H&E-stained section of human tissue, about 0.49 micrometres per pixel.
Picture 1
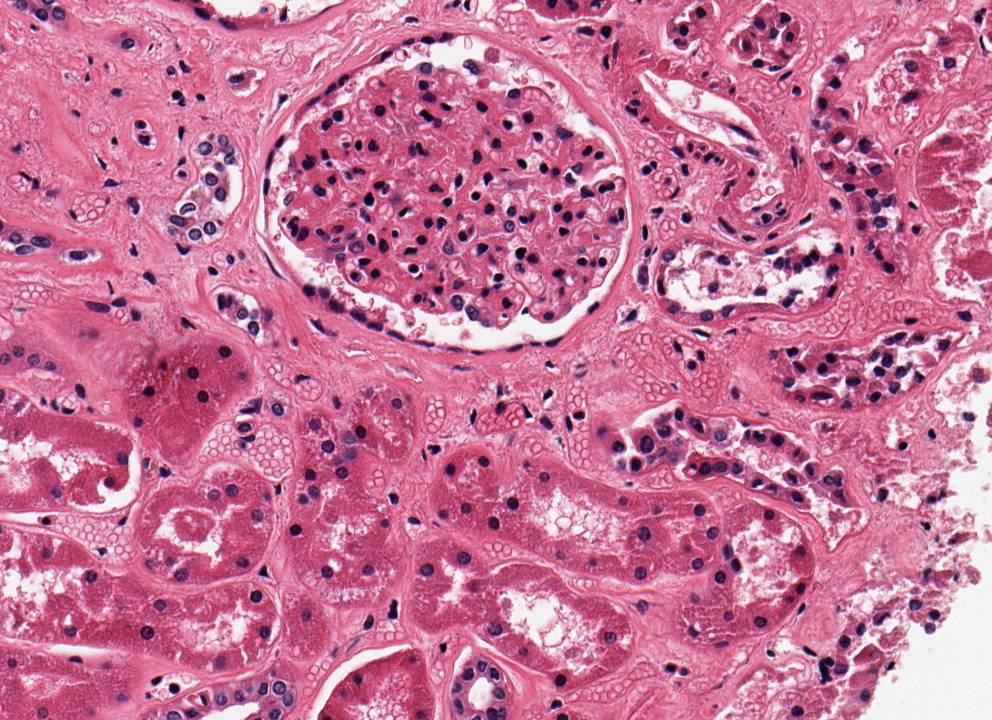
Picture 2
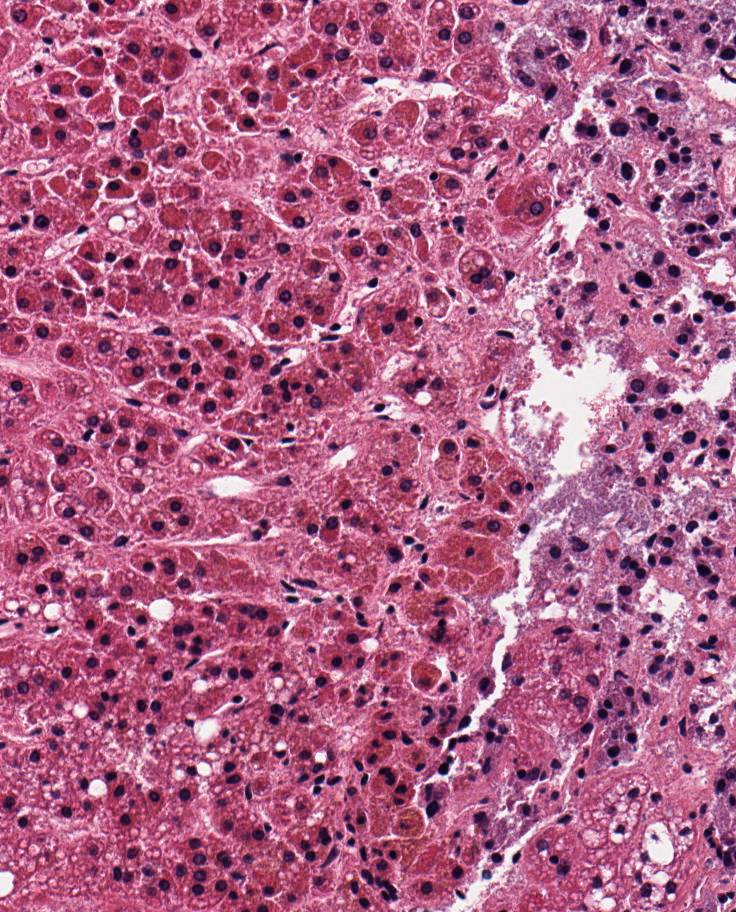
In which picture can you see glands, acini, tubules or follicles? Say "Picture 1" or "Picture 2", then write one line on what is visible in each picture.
Picture 1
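Picture 1: Cross-cut tubules fill most of the field around the glomerulus.
Picture 2: Sheets and cords of large polygonal cells fill the whole field, with no glands or ducts.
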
